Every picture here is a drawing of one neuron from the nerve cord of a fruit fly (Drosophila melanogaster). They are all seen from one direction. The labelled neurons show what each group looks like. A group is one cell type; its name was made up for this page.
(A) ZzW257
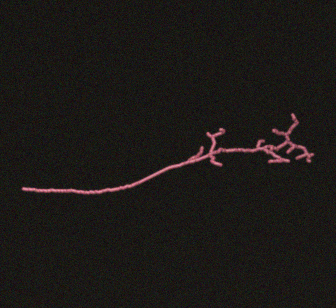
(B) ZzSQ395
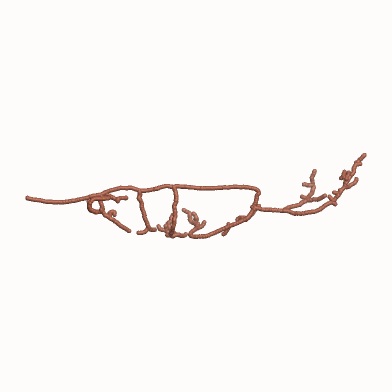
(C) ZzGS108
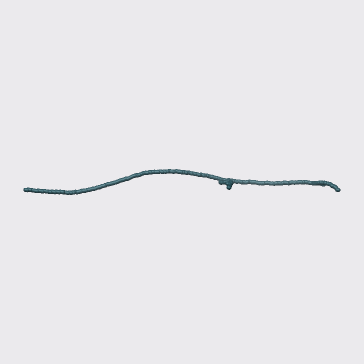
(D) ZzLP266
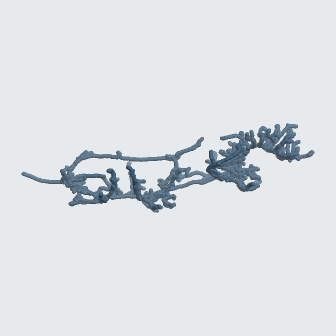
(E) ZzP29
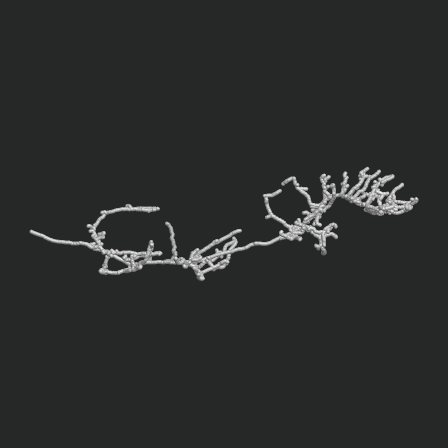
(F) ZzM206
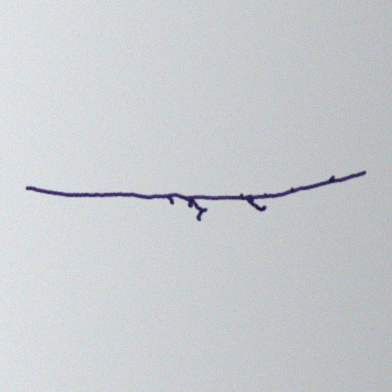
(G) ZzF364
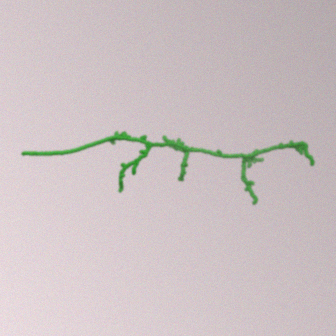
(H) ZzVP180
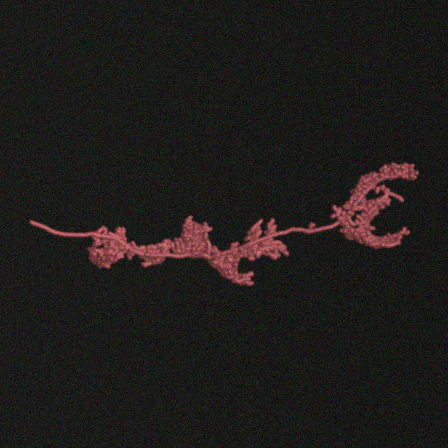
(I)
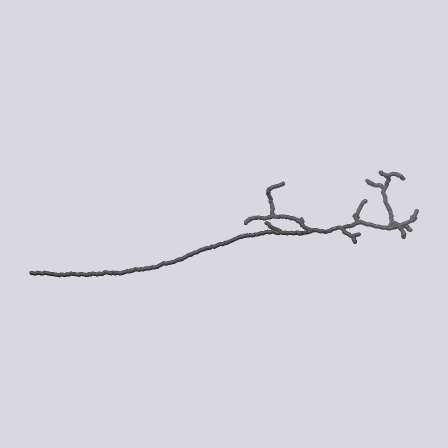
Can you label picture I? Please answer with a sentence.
It belongs to ZzW257.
